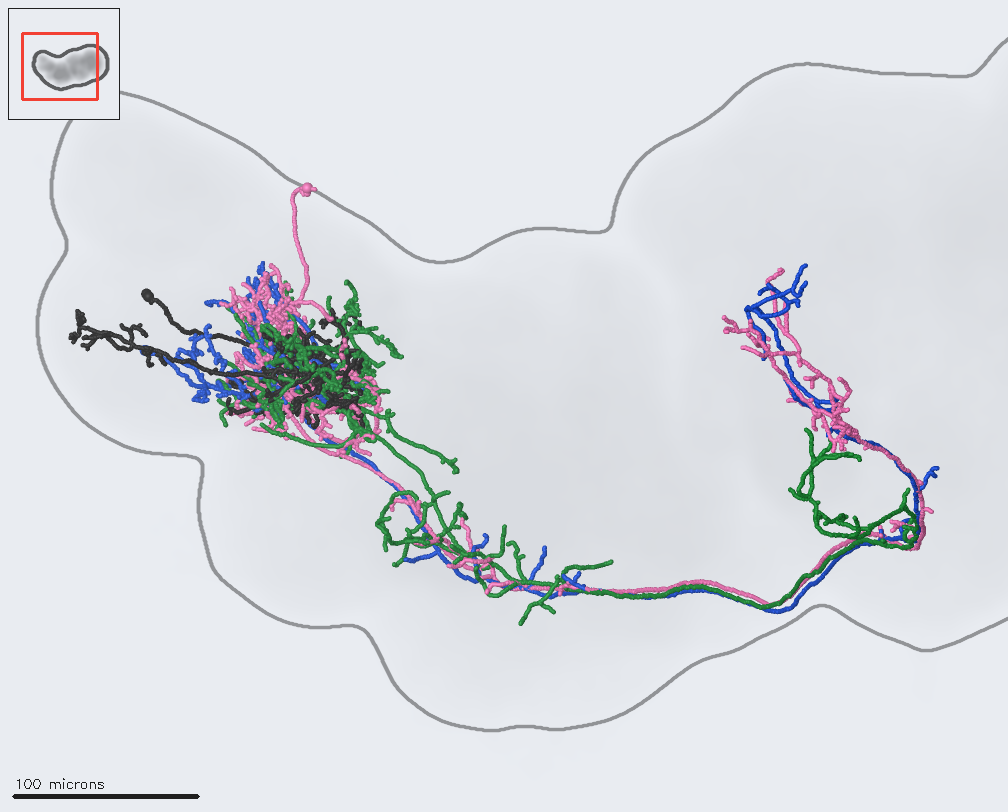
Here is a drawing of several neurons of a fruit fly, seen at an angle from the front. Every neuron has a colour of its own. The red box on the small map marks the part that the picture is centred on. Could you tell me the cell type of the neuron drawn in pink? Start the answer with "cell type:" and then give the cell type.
cell type: ANXXX144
